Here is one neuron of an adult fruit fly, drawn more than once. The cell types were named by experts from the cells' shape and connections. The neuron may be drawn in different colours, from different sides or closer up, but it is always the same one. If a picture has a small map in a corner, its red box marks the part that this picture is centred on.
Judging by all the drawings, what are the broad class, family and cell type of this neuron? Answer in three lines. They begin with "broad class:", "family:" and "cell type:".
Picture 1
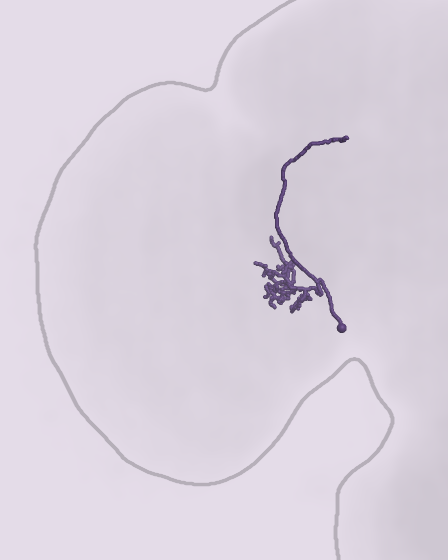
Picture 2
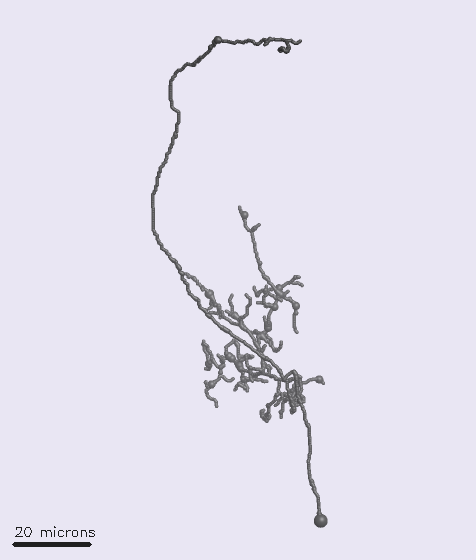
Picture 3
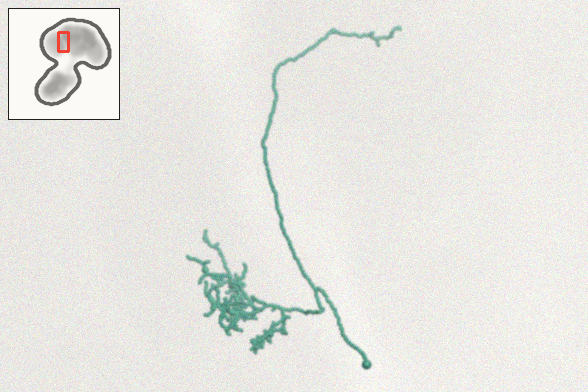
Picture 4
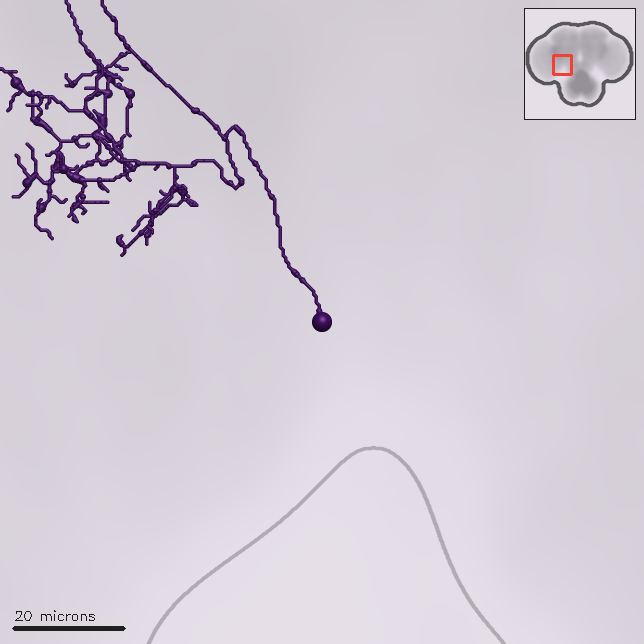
broad class: visual projection neuron
family: LoVP
cell type: LoVP2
